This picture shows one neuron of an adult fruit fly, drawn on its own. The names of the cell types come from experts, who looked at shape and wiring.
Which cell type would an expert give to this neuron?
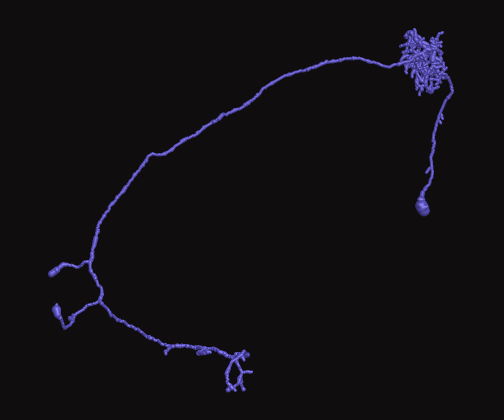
VM5d_adPN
